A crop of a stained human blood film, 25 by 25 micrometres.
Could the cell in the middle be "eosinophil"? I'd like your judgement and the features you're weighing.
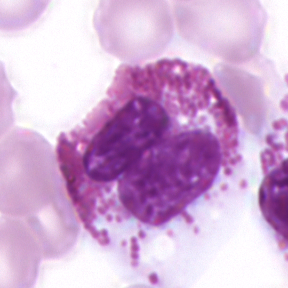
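The nucleus consists of two lobes.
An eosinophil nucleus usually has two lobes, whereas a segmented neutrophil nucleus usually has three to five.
On this point the cell sides with eosinophil. Its chromatin is dark purple and coarsely clumped, and neither lobe shows a nucleolus.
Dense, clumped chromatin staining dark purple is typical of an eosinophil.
Coarse, round granules of even size, reddish pink in colour, crowd the cytoplasm.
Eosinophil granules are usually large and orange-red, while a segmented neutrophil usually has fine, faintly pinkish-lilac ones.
The coarseness of these granules counts for eosinophil and against segmented neutrophil. A second cell with similar reddish granules is cut off at the right edge. Verdict: eosinophil fits.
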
